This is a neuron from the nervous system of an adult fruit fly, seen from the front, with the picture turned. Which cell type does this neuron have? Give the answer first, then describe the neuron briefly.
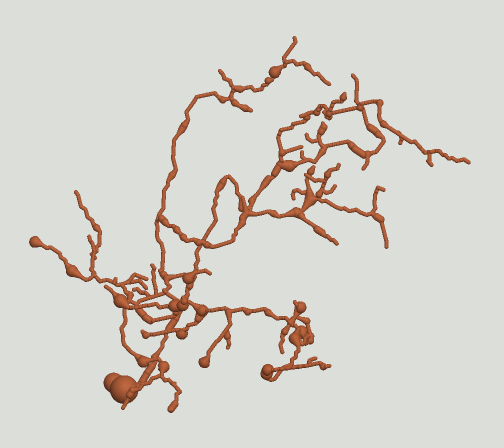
It is of cell type CB1406. It is a central-brain intrinsic neuron. The cell body can be seen at the lower left of the picture. The picture shows dozens of branch ends.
